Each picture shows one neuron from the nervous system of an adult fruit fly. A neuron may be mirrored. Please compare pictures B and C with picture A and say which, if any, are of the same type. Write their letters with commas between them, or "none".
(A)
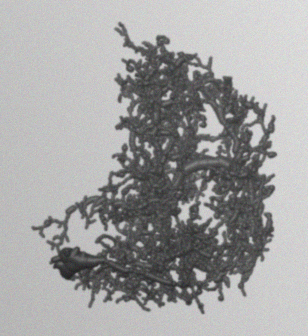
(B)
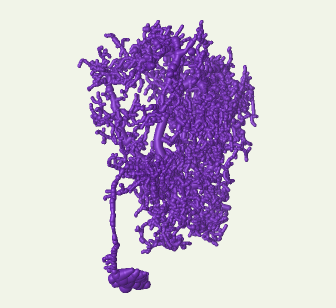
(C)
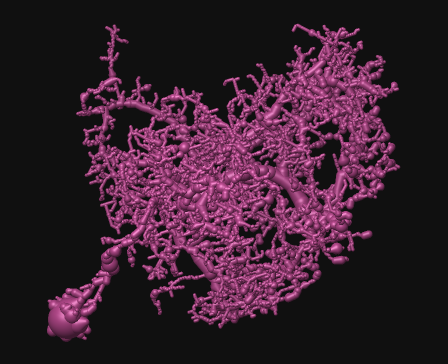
B, C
